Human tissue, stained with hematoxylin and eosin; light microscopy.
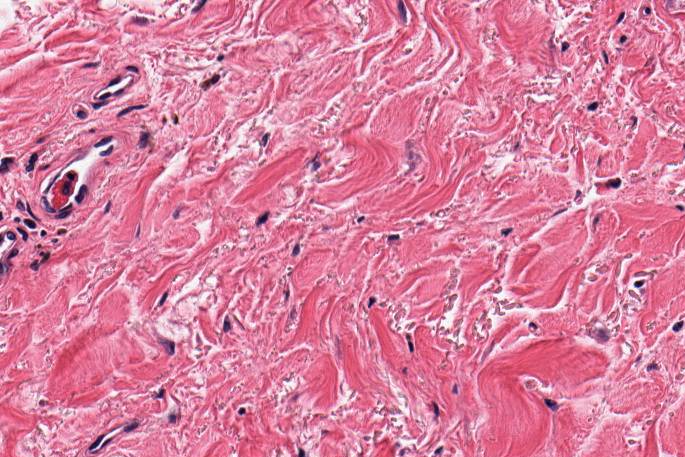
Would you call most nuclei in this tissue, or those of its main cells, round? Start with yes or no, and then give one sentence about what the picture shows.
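No. Sparse small dark spindle-shaped nuclei lie scattered between the bundles.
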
